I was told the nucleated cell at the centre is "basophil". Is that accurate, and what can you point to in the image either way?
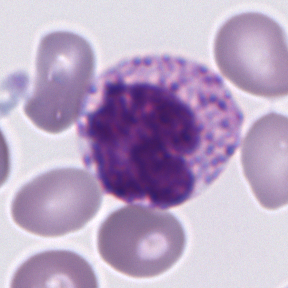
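Two features decide here: the chromatin is dense and dark purple, and the nucleus has an indentation on its right side.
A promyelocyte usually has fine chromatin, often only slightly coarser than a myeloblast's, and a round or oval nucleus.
Both features therefore speak against promyelocyte, and the name basophil fits this cell. The rest is simply as seen: a round, smooth outline, pale pink-lilac cytoplasm holding scattered dark purple granules, and no vacuoles.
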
